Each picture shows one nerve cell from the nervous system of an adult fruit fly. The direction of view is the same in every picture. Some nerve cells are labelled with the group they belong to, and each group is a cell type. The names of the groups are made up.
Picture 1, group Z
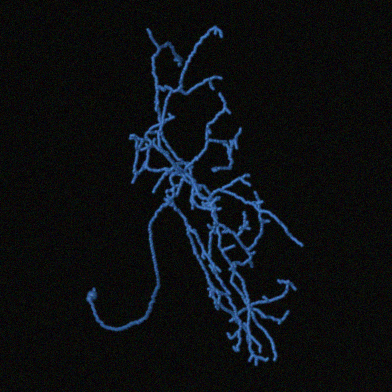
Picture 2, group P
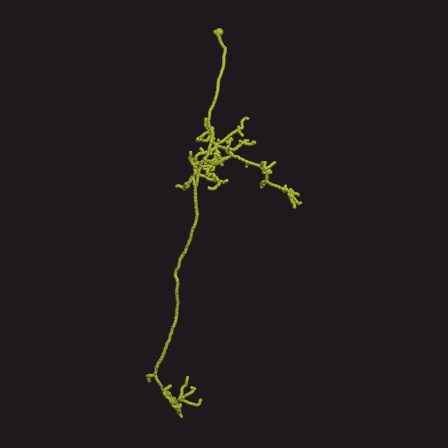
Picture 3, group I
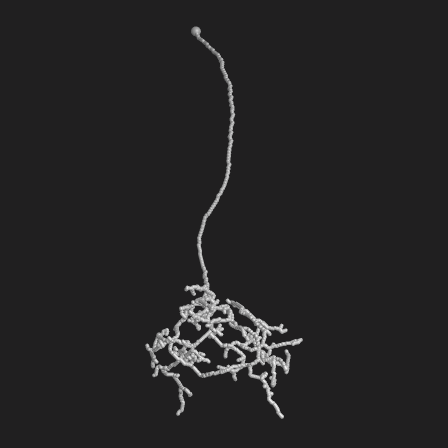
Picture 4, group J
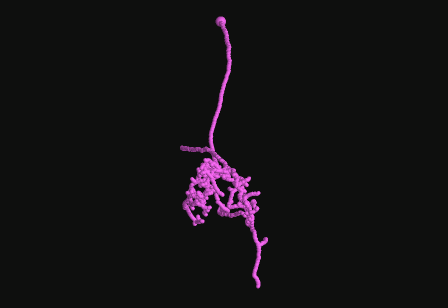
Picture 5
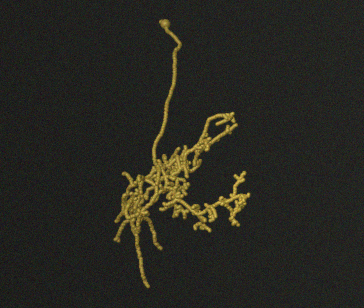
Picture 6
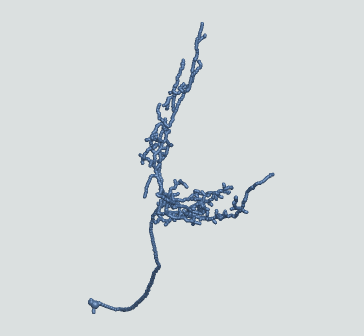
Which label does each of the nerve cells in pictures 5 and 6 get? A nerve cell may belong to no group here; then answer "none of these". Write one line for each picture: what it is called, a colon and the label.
5: group Z
6: none of these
